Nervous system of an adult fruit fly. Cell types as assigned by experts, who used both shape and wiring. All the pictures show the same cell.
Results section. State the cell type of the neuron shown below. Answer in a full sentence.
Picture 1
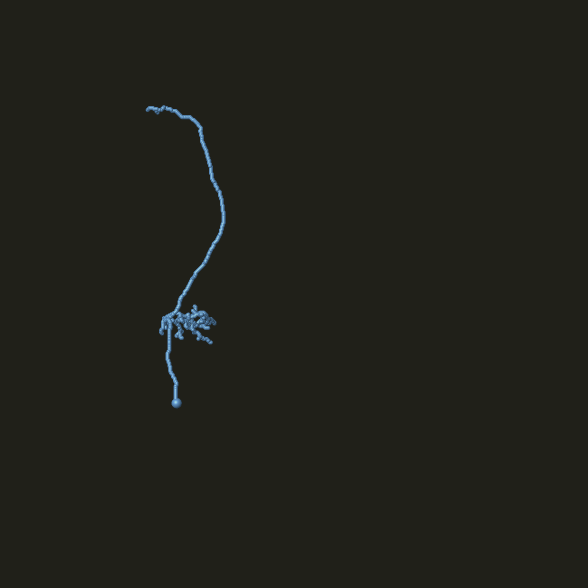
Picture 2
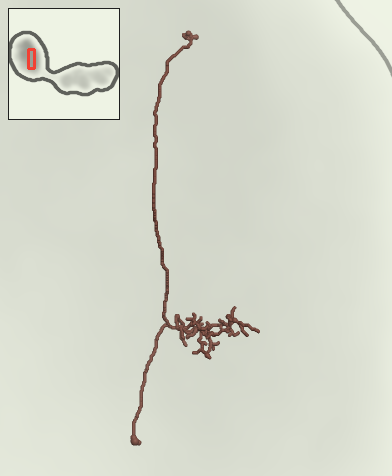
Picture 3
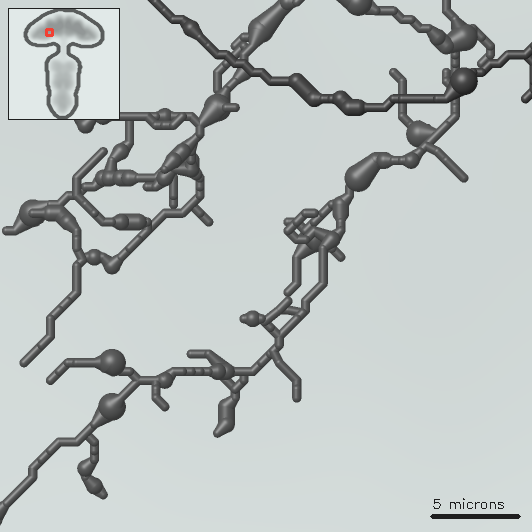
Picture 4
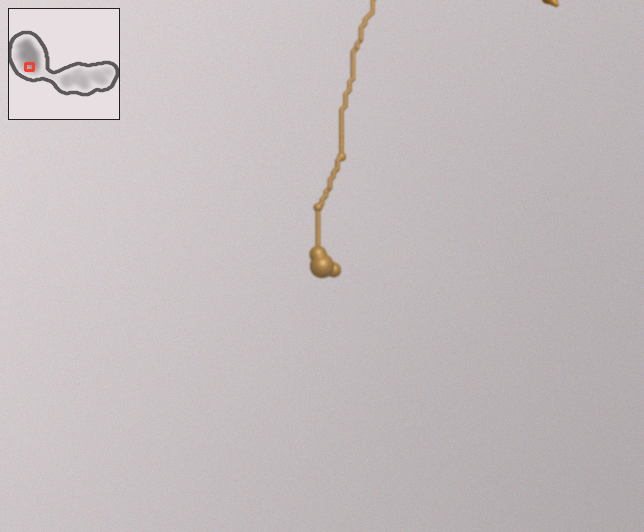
The cell type is LoVP13.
